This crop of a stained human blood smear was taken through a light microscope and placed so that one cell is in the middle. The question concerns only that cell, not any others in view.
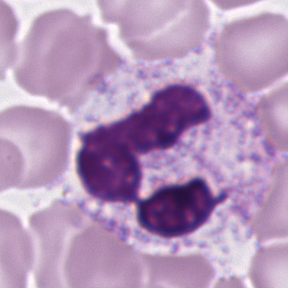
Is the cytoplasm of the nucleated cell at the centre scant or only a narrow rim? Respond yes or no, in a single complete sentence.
No, it is abundant cytoplasm that surrounds its nucleus.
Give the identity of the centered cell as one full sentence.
This crop has a segmented neutrophil at its centre.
